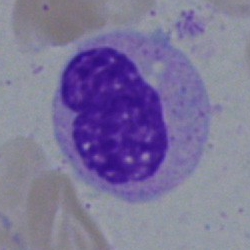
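Metamyelocyte, central cell of a stained human bone marrow smear. Outline smooth and round. Nucleus off-centre toward the left, with a cleft cutting into its left side. Chromatin dense and dark purple, with small pale gaps.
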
